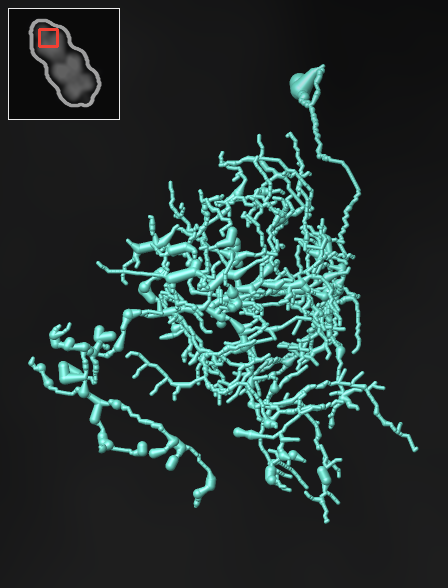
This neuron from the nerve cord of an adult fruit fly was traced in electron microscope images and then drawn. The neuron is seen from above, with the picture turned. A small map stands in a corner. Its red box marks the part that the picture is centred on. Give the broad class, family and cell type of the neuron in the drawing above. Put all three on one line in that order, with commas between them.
nerve-cord intrinsic neuron, hemilineage 06A, IN06A066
